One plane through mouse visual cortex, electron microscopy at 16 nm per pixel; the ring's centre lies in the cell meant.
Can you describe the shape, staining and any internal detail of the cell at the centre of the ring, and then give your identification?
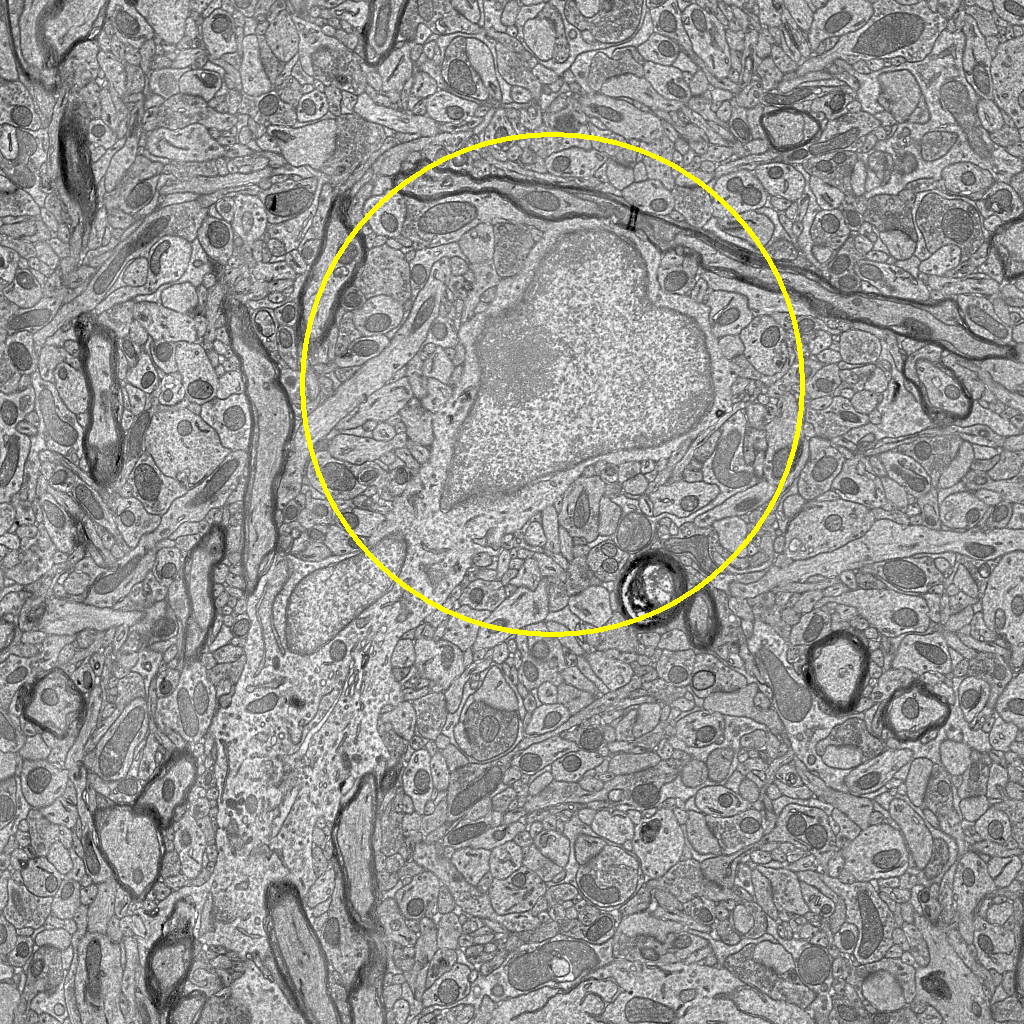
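Here the entire nuclear outline falls within the ring. A notch marks the top of the nuclear envelope; elsewhere it has no deep infoldings. Over most of the nucleus the chromatin is fine-grained and evenly scattered, and no thick dark band lines the inner face of the envelope. This cell is an oligodendrocyte precursor cell.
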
